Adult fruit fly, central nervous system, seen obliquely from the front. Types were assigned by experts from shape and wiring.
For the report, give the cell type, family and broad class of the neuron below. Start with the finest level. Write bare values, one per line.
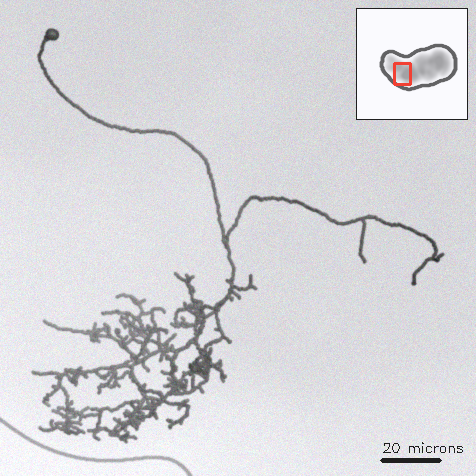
IN23B054
hemilineage 23B
nerve-cord intrinsic neuron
